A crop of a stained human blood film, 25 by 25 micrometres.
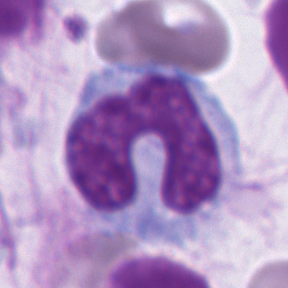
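Monocyte, the central cell in a stained smear of human peripheral blood under the light microscope. Its nucleus is bent into a horseshoe that opens downward, and the chromatin is dark purple and coarsely clumped. The cytoplasm is pale bluish-grey, and you'll find the cell's outer edge faint and hard to trace against the background.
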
